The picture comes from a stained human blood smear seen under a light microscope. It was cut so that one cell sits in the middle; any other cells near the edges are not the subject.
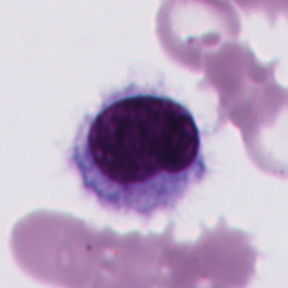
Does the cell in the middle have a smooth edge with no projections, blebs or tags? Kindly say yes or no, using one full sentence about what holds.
No, projections, blebs or tags, or a frayed edge, break the outline of this cell.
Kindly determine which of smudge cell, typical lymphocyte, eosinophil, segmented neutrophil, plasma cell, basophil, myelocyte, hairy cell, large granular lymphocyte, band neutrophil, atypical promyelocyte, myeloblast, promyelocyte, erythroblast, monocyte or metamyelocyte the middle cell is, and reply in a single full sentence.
For this crop, the cell in the middle is a hairy cell.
